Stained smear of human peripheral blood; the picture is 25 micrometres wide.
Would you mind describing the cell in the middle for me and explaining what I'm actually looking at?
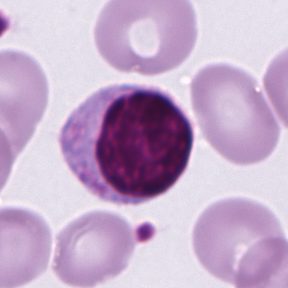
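This one's about 11 micrometres across, with a roughly round nucleus of about 9 micrometres that isn't lobed and fills about 60% of the cell's area. The nucleus sits toward the right, and its chromatin is dark purple and densely stained. The cytoplasm is a pale grey-blue crescent, mostly on the left side. It's a large granular lymphocyte.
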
